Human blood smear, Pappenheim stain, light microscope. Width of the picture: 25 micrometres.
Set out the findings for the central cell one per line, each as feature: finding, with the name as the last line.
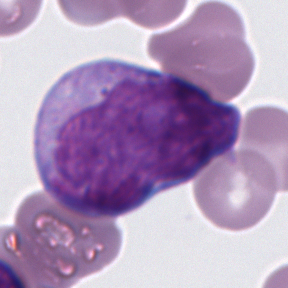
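Shape: pear-shaped, broad on the left, tapering to the right
Nucleus: elongated, filling most of the cell
Chromatin: fine and evenly spread, no coarse clumps
Cytoplasm: widest band on the left side of the nucleus
Identification: atypical promyelocyte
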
